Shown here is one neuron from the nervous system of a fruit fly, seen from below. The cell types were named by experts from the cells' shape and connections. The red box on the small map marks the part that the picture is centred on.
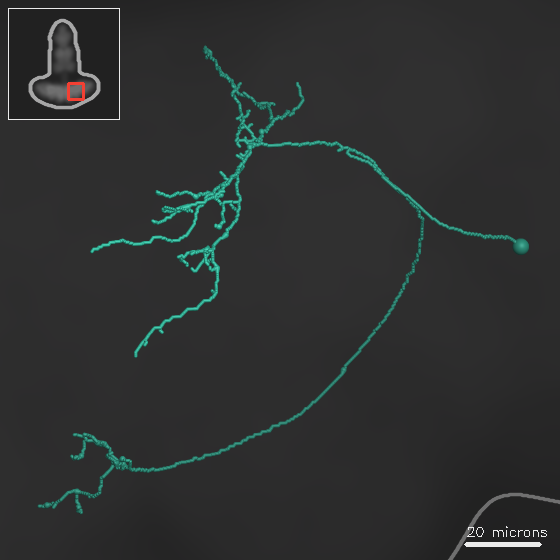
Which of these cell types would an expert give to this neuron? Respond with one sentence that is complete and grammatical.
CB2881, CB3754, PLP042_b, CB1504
A cell of type CB1504 is what this neuron is.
